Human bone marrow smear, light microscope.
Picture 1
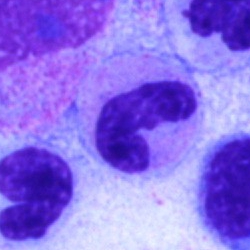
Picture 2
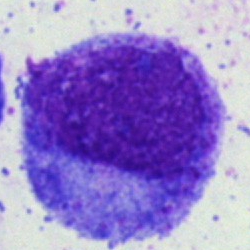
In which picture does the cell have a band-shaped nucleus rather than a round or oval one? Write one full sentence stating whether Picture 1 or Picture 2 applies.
Drawn out into a curved band without separate lobes is the nucleus of the cell in picture 1.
